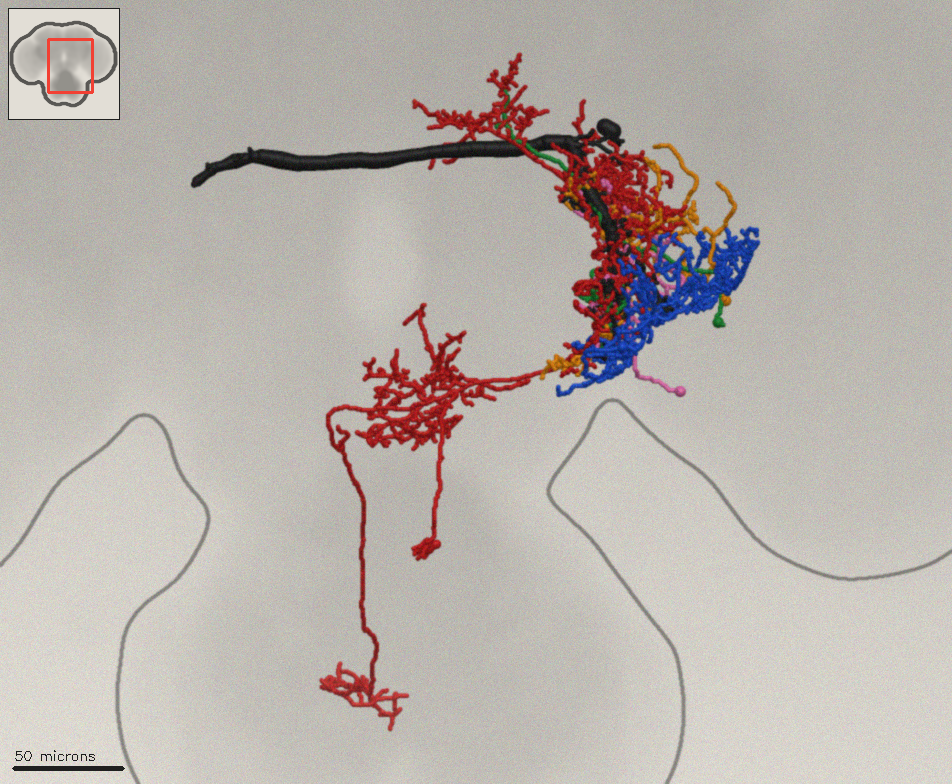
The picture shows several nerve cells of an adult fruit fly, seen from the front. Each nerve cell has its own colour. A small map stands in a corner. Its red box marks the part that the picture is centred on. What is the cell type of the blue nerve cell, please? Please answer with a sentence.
The cell type is AVLP614.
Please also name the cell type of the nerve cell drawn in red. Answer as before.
The cell type is DNg40.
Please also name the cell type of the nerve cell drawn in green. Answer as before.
The cell type is CB1638.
